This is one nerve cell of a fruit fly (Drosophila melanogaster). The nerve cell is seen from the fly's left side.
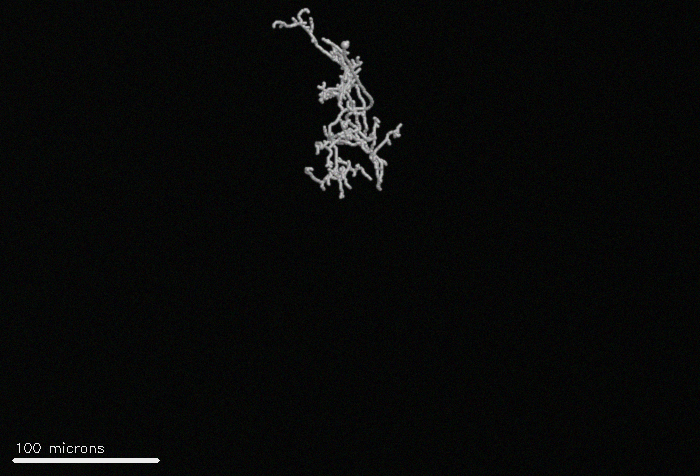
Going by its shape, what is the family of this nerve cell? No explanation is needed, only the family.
hemilineage VPNp&v1_posterior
